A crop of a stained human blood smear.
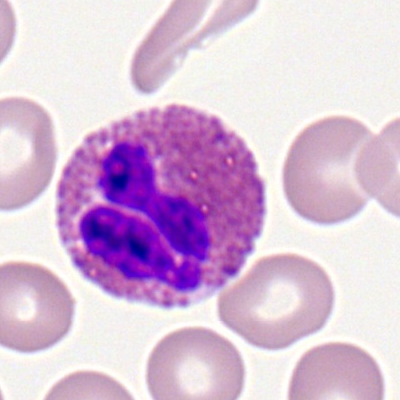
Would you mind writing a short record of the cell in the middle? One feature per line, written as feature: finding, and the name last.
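Chromatin: dark purple, clumped, with darker patches
Cytoplasm: plentiful, filling most of the cell around the nucleus
Granules: many, pinkish-purple, packed in the cytoplasm
Surface: no projections
Name: eosinophil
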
